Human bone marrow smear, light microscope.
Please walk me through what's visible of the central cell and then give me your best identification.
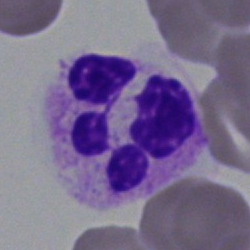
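Chromatin: dense and dark purple. Cytoplasm: abundant and pale lilac. Outline: roughly round, with a slightly irregular margin. Name: segmented neutrophil.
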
